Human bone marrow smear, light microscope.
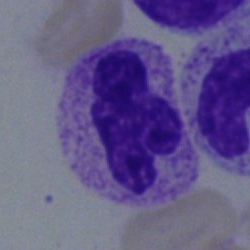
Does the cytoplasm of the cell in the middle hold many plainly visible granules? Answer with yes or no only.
Yes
